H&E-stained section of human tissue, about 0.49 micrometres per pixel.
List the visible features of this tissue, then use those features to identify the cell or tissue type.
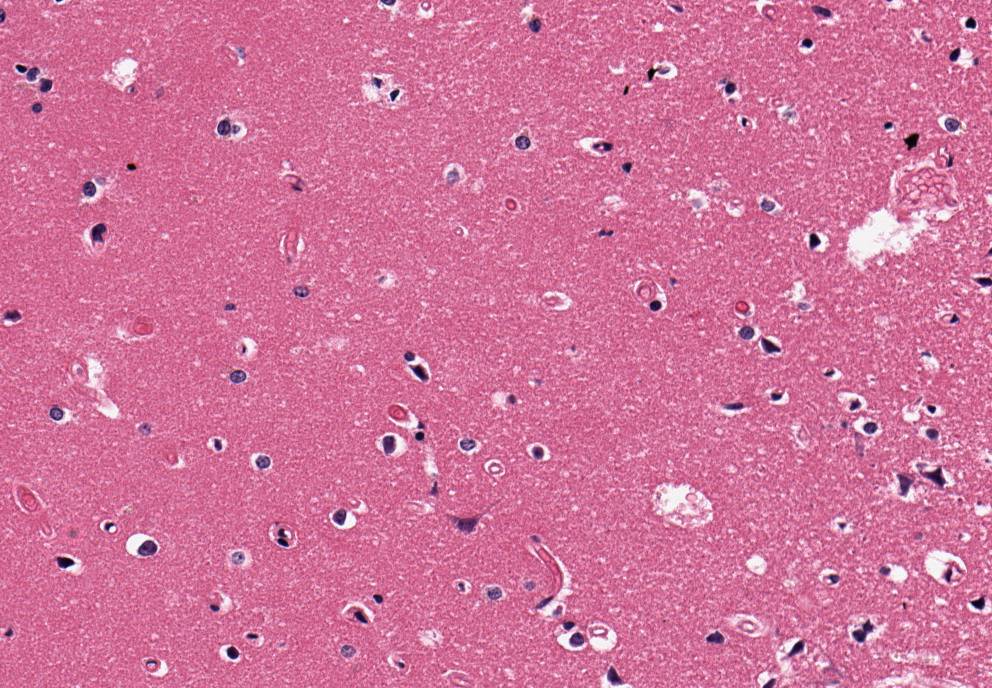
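What strikes me first is a uniform pink, finely granular matrix, without epithelium, glands or organized units. Small round dark nuclei lie singly within it, many inside a clear halo, and they seem somewhat more numerous at lower right than upper left. This is cerebral cortex.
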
